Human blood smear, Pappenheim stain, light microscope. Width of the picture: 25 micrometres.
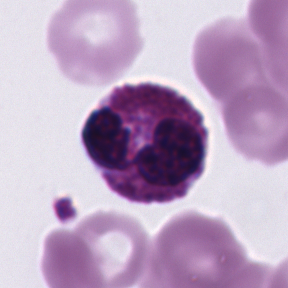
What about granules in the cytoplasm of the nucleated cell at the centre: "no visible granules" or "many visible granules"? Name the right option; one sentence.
This cell has a cytoplasm with many visible granules.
